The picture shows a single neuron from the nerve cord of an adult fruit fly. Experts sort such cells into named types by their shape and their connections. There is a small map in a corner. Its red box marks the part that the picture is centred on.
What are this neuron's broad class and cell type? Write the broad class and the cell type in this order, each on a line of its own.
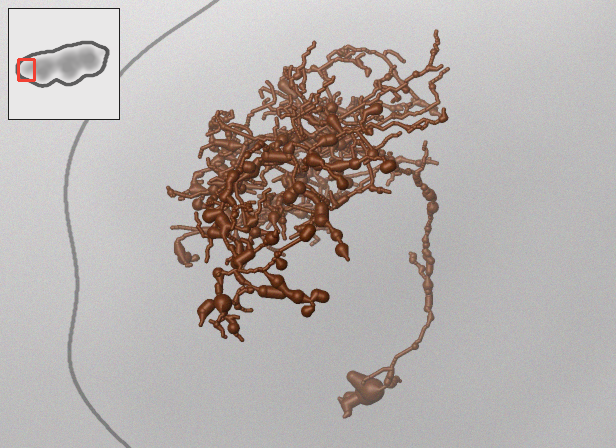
nerve-cord intrinsic neuron
INXXX379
